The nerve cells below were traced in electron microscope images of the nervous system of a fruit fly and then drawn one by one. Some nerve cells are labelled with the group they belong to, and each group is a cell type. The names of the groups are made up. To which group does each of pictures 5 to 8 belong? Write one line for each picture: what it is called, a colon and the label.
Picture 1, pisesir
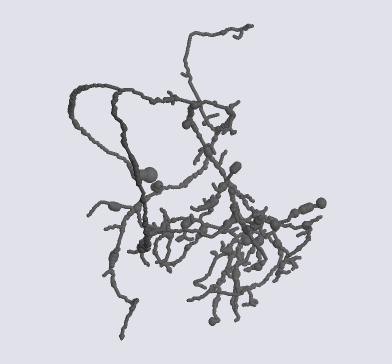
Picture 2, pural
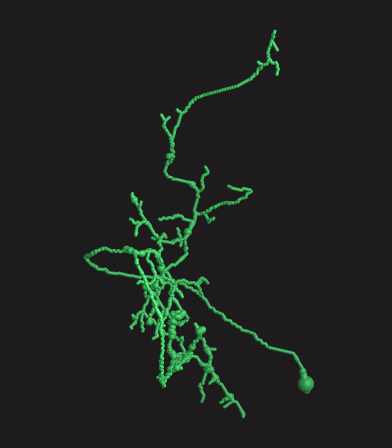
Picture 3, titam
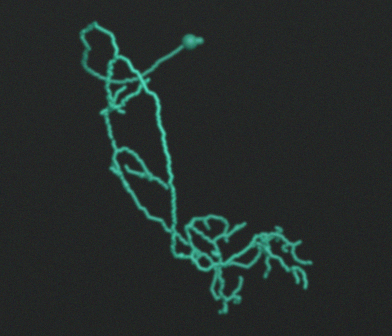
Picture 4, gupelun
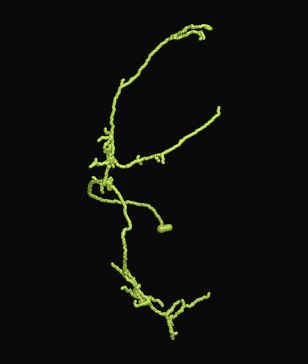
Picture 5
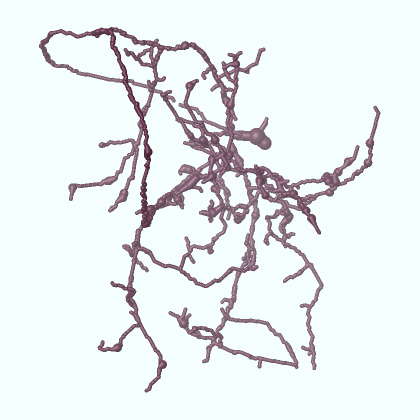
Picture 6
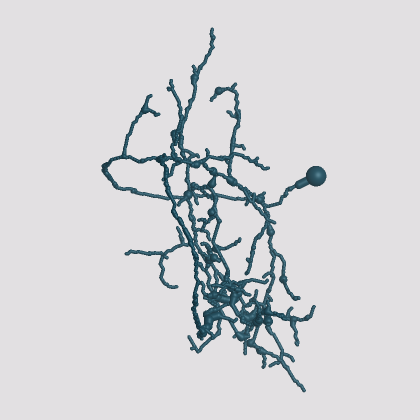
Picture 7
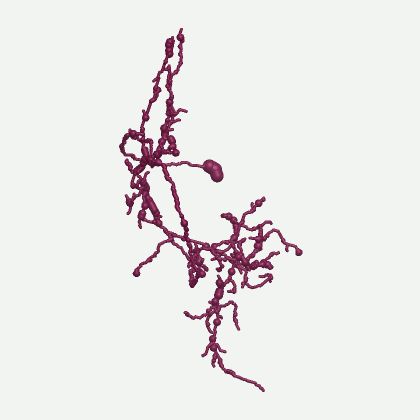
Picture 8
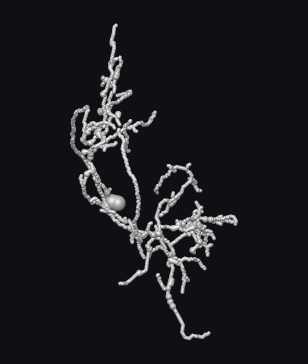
5: pisesir
6: pural
7: titam
8: titam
